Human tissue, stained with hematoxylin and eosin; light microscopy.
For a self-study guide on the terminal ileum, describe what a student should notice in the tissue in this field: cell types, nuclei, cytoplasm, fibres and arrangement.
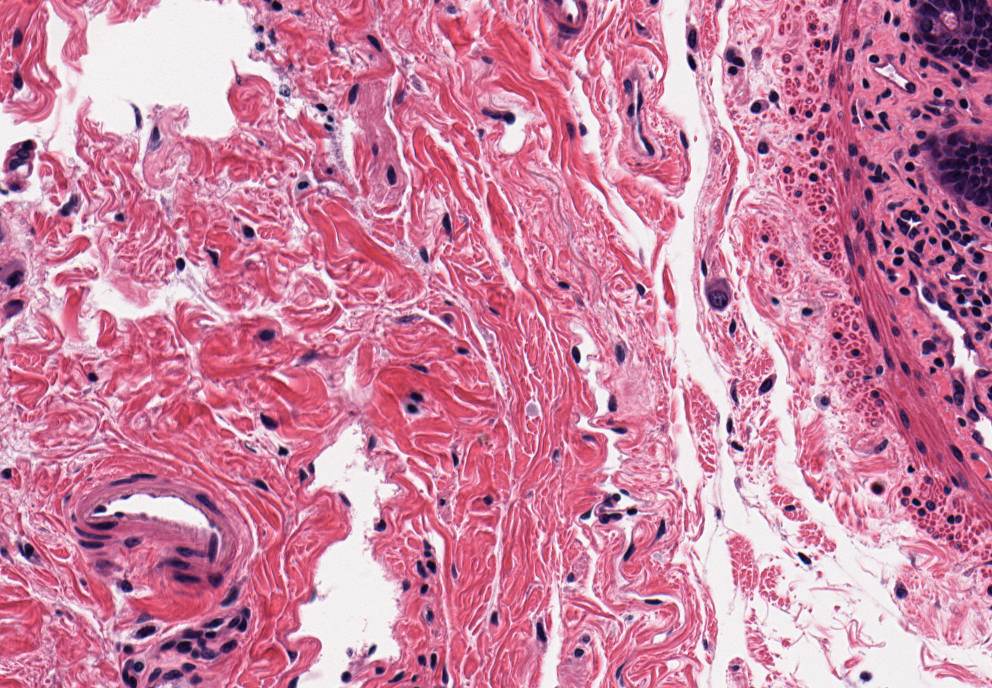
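Wavy bundles of collagen occupy most of the left and centre of the field. Centrally, the collagen bundles run mostly from top to bottom. Sparse small, dark, elongated fibroblast nuclei lie between the bundles. In the right third are clusters of small round pink red blood cells.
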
